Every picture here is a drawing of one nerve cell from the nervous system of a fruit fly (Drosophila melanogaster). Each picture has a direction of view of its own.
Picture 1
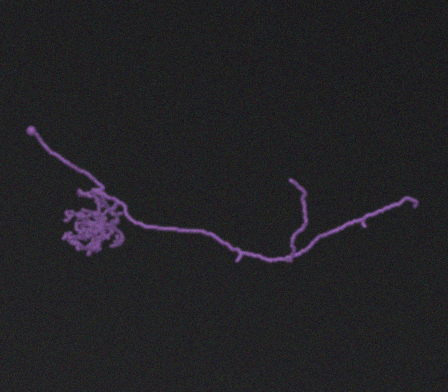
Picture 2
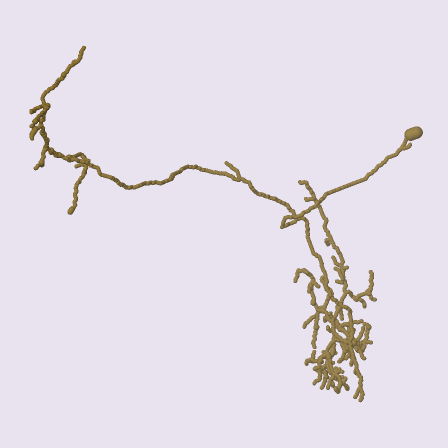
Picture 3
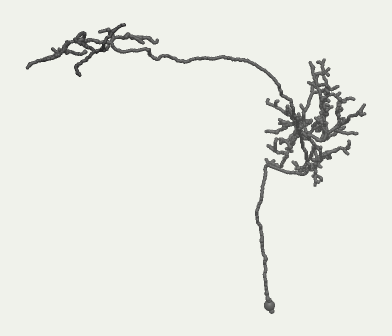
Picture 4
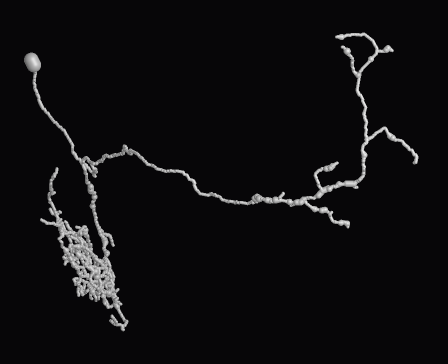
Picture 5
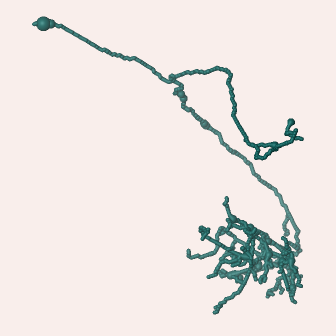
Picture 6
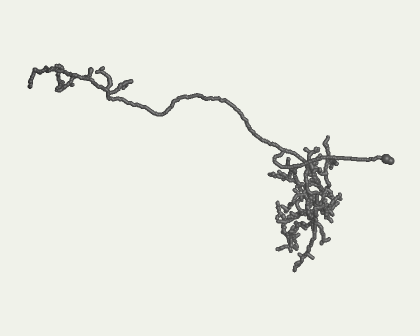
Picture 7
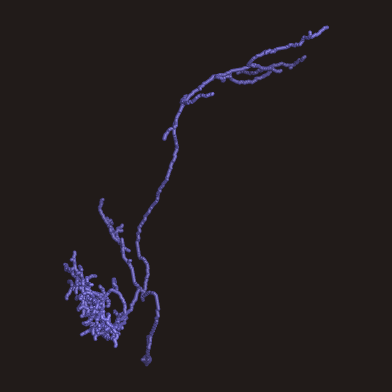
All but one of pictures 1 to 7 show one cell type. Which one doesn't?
Picture 5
